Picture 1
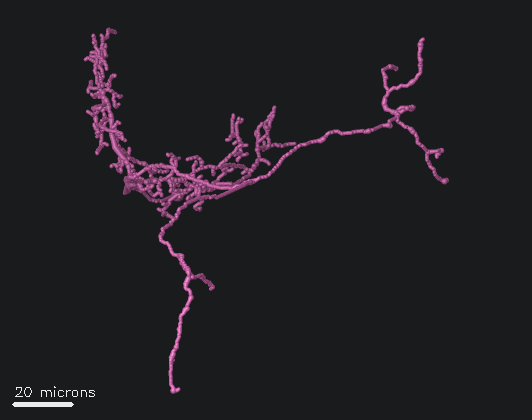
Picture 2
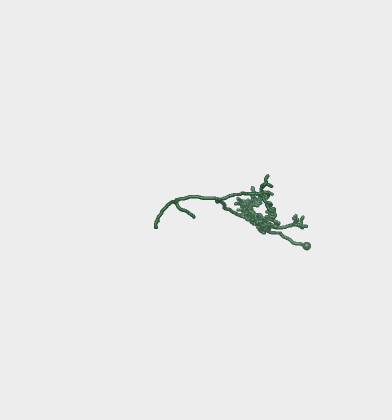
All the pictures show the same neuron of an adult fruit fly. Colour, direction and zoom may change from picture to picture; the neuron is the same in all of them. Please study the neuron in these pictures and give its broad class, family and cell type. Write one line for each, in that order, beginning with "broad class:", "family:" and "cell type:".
broad class: nerve-cord intrinsic neuron
family: hemilineage 08B
cell type: IN08B092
